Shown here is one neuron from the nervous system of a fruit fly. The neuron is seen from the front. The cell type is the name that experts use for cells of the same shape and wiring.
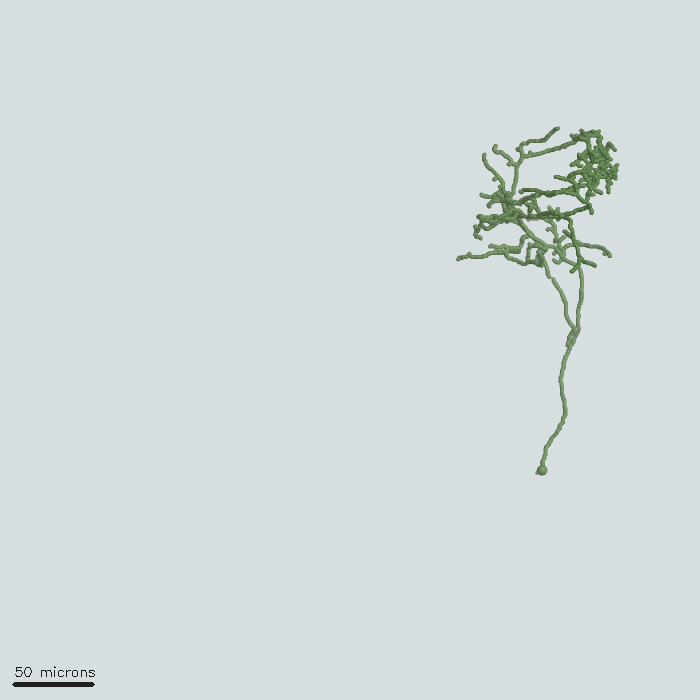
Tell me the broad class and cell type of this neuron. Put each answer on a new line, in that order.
central-brain intrinsic neuron
CB0645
